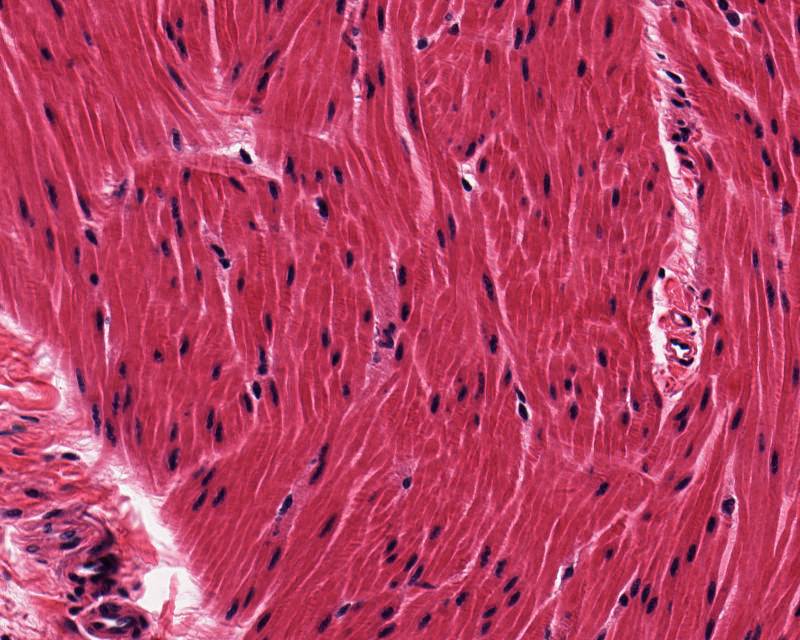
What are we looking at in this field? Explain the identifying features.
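This field is smooth muscle. Closely packed fibres cut lengthwise fill nearly the whole field as long bands, not round profiles.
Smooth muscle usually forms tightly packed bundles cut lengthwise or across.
Their cytoplasm is strongly eosinophilic, with faint streaks running along the fibres.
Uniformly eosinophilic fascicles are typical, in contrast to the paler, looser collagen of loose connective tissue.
Thin connective tissue strands separate fibre groups; at right, a narrow cleft holds a small vessel with red blood cells.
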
